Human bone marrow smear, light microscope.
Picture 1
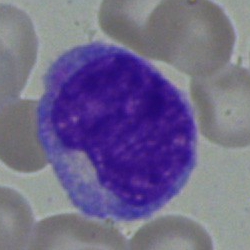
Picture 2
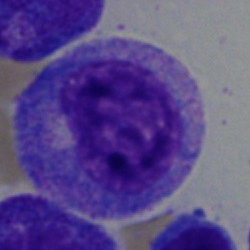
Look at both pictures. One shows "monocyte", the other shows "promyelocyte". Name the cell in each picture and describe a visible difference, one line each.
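Picture 1 is a monocyte. No granules are visible in the cytoplasm.
Picture 2 is a promyelocyte. The cytoplasm holds fine purplish granules.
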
